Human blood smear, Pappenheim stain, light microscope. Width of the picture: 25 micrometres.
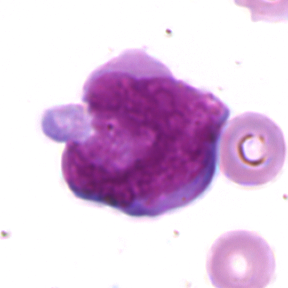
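Atypical promyelocyte in the middle of the smear; outline irregular and angular, not round. Nucleus fills most of the cell. No granules visible in the cytoplasm. A pale bluish bleb projects from the left side.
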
